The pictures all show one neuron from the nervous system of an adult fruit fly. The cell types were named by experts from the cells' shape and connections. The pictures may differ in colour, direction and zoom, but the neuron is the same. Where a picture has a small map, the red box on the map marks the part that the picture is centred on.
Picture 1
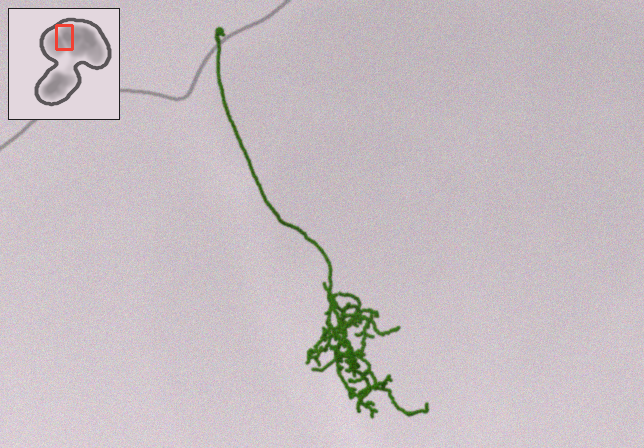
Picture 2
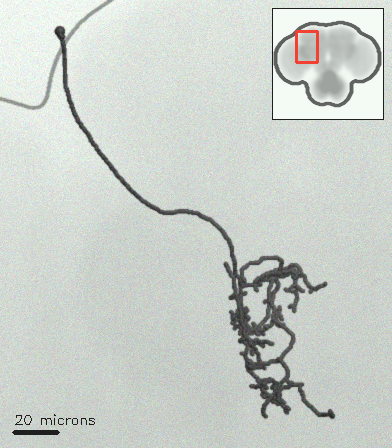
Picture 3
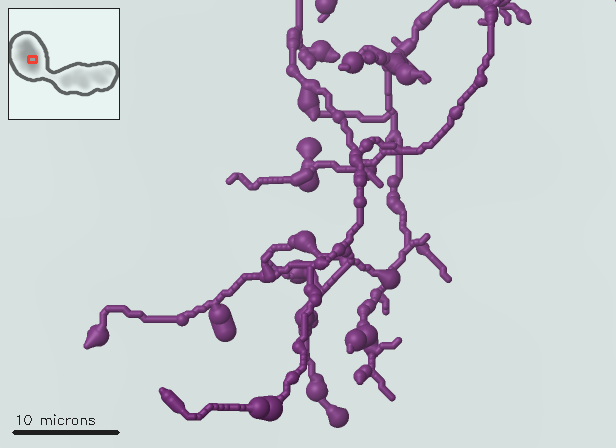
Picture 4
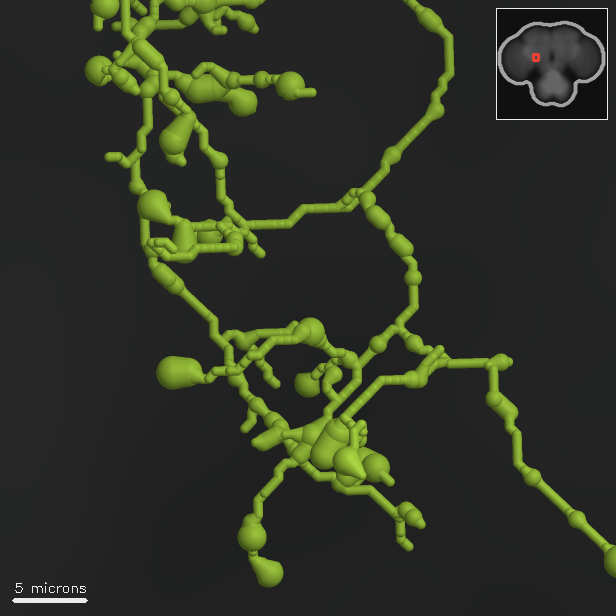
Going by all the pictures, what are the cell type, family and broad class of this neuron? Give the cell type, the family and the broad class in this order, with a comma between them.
PLP103, hemilineage LHl4_posterior, central-brain intrinsic neuron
